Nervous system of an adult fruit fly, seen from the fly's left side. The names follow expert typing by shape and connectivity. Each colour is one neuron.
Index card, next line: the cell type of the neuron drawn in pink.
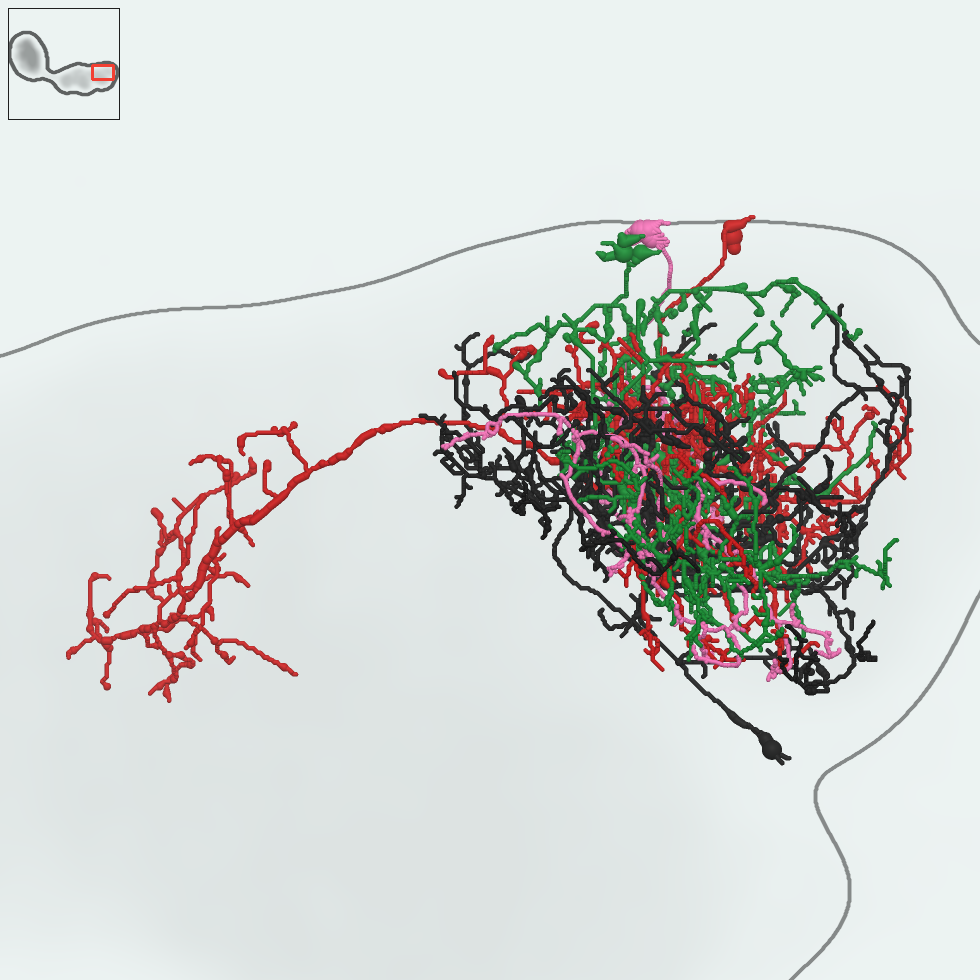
INXXX395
